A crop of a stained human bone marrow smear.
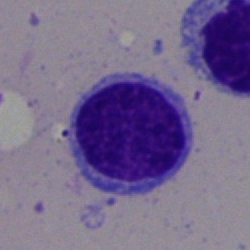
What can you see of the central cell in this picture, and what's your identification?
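Round, smooth outline on this one. The chromatin's finely stippled and evenly spread, not coarsely clumped. There's only a narrow rim of cytoplasm around the nucleus, with no granules visible in it. It's a lymphocyte.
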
